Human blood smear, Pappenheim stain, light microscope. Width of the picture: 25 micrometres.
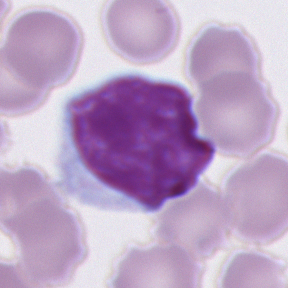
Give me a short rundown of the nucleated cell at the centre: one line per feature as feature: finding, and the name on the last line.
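Nuclear outline: irregular and somewhat angular, with a small notch on the right side
Nucleoli: none to be seen
Cytoplasm colour: a pale greyish blue
Vacuoles: none in the cytoplasm
Name: typical lymphocyte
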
